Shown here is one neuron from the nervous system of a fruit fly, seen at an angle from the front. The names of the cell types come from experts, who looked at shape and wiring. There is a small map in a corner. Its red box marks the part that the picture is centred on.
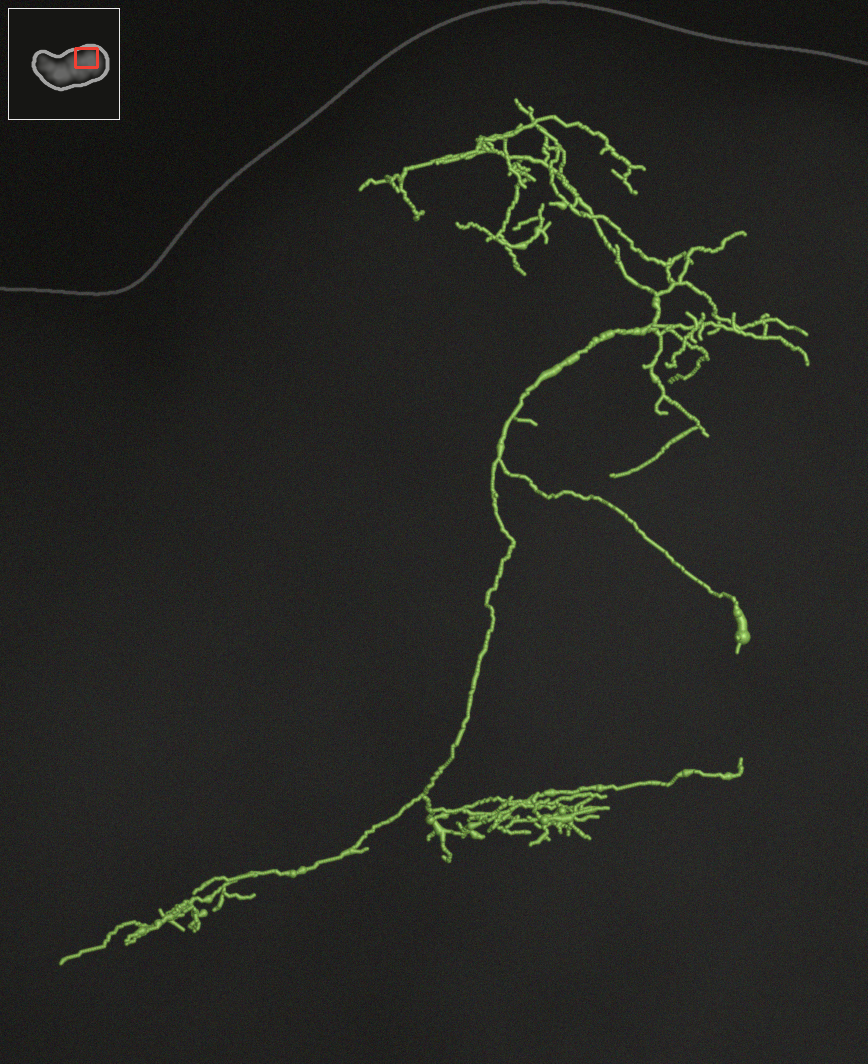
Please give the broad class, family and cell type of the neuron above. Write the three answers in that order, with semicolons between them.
central-brain intrinsic neuron; class DAN; PAM04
